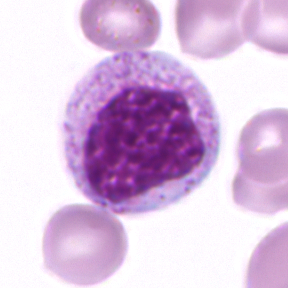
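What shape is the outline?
Round and smooth.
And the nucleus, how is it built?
One unlobed mass, somewhat angular, sitting low in the cell so a wider band of cytoplasm lies above it.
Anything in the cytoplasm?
Fine purple granules, scattered all through it.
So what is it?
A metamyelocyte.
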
